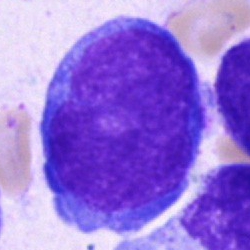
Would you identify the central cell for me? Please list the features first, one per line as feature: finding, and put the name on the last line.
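Chromatin: fine and evenly spread, no coarse dark clumps
Cytoplasm: only a narrow rim round the nucleus
Colour: that rim is deep blue
Rim width: wider along the lower left edge than the right
Cell: blast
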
